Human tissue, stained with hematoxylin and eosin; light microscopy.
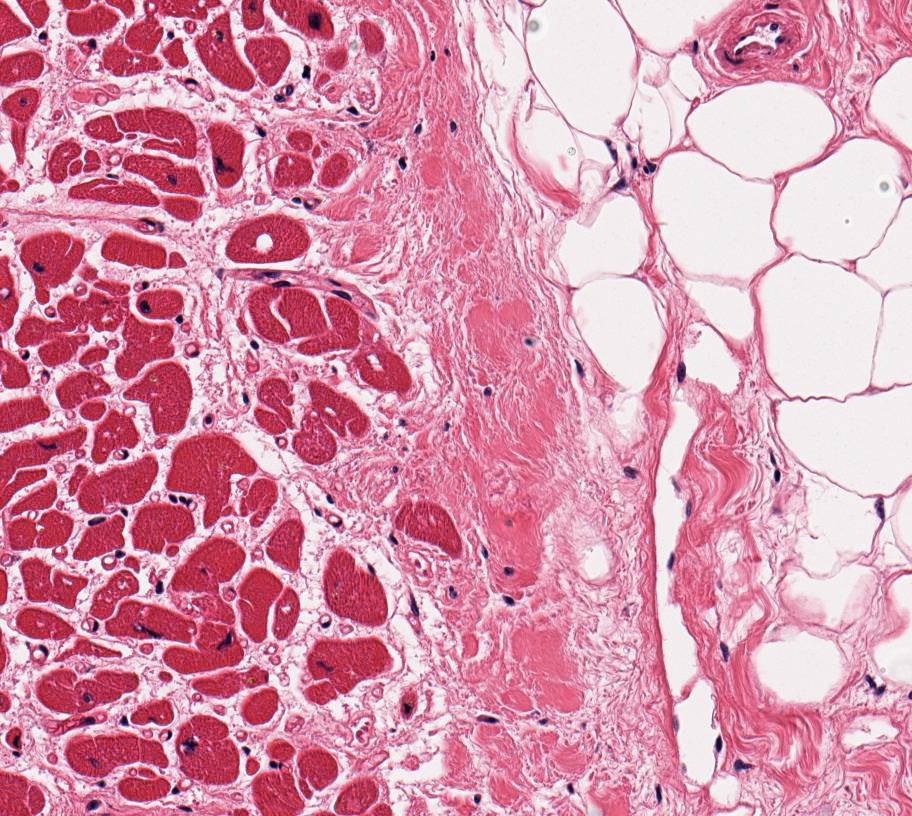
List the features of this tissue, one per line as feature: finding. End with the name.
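Section plane: fibres on left mostly cross-cut, separate, irregularly rounded
Nuclei: near fibre centre where seen
Centre: small clear space in several fibres
Staining: fibre cytoplasm deeper red than adjacent connective tissue
Name: left ventricle of the heart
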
